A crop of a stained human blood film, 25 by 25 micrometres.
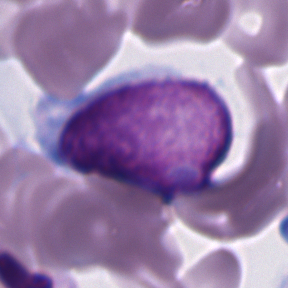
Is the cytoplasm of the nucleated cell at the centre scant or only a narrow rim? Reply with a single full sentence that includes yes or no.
Yes, its cytoplasm amounts to no more than a narrow rim.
